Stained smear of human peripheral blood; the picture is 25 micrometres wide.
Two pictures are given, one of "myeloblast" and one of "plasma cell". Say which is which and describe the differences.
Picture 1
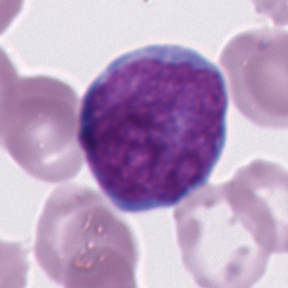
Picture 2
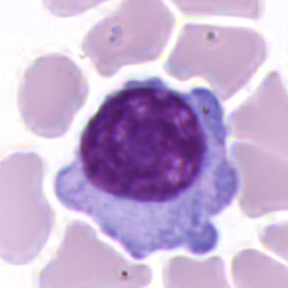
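Myeloblast in picture 1, plasma cell in picture 2. Picture 1: cell about 15 by 13 micrometres; nucleus round, about 13 micrometres across, filling about 80% of the cell's area, with no lobes and no deep indentation. Cytoplasm only a narrow blue rim, with no distinct granules and no clear vacuoles.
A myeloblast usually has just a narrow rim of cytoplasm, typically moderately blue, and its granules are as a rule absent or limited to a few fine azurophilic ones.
Several red cells close around it. Picture 2: nucleus round, about 11 micrometres across, with no notch, fold or lobes.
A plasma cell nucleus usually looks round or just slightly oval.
Chromatin dark purple and coarsely clumped, with small paler patches between the clumps.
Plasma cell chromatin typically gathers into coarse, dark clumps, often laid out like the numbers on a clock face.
Cytoplasm a deeper blue at its outer edge than near the nucleus; no granules.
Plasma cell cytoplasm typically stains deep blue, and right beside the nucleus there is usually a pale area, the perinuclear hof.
Outline irregular, with several rounded bulges; red cells closely packed on every side.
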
